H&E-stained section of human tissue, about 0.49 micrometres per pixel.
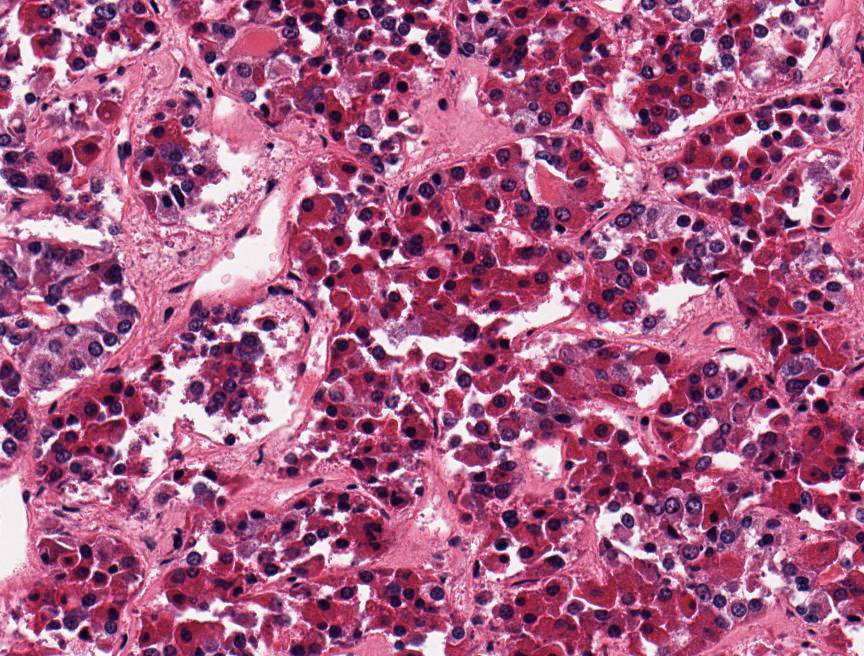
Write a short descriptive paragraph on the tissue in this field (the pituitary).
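Look first at the overall pattern: across the whole field, cells sit in nests and cords divided by thin pink septa. Most of these cells are polygonal, with plenty of deeply red-staining cytoplasm. Now follow a septum: it is a thin strand of pale pink fibrous tissue with spindle-shaped nuclei scattered within it. Notice too that there are no fat cells anywhere in the field.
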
